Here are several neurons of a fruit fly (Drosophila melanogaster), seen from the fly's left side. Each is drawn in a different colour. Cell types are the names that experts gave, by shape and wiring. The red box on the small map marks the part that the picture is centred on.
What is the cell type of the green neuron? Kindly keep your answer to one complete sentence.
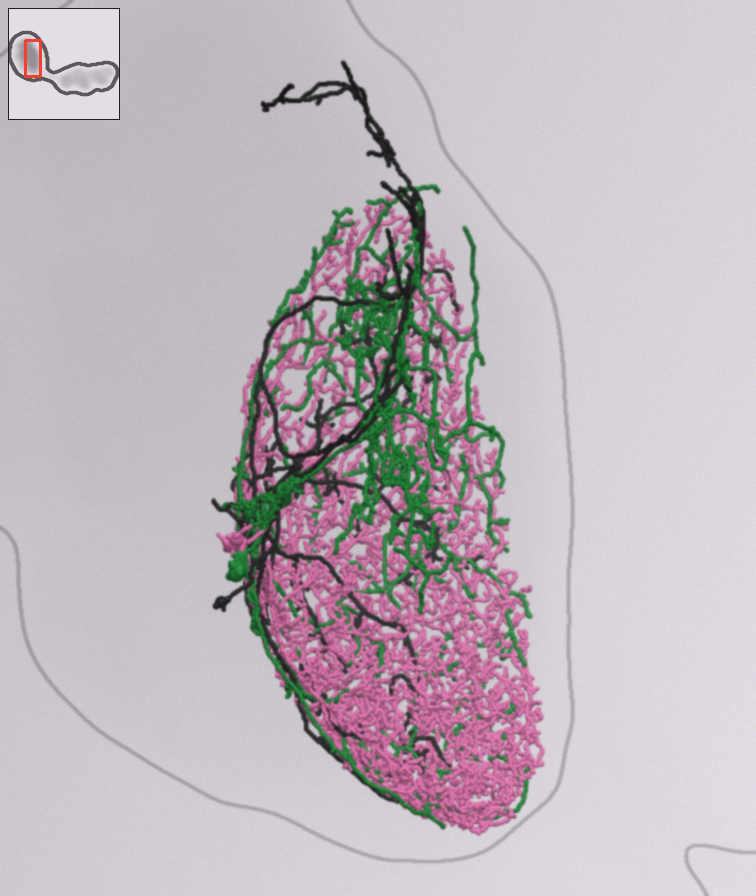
What this neuron is, by cell type, is MeVC22.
